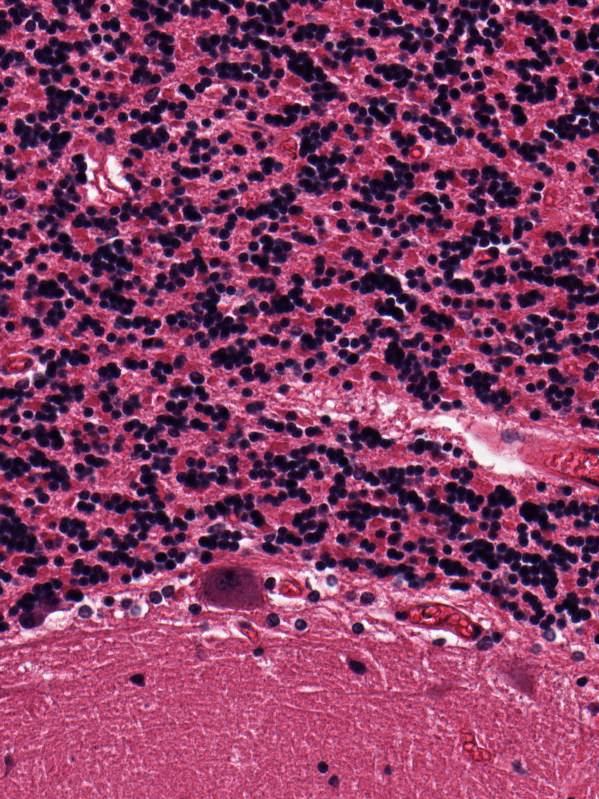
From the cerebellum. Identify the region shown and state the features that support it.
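The granular layer takes up the upper three-quarters of the field as densely packed small dark nuclei. These nuclei are round and deeply basophilic, with almost no visible cytoplasm.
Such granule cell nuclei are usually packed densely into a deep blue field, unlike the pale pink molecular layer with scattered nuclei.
Small irregular pale pink fibrillar patches free of nuclei lie among them.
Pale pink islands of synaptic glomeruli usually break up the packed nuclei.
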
